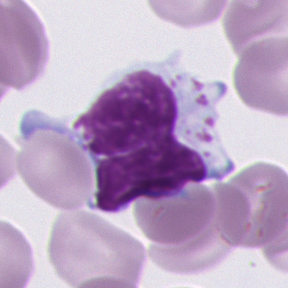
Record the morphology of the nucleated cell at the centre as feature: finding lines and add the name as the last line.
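Chromatin: dark purple and dense, with only small paler patches
Cytoplasm: very pale, almost colourless to faint blue, lying mostly right of the nucleus
Granules: distinct, reddish-purple, scattered to the right of the nucleus
Spacing: few and separate, most of the cytoplasm clear between them
Name: large granular lymphocyte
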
